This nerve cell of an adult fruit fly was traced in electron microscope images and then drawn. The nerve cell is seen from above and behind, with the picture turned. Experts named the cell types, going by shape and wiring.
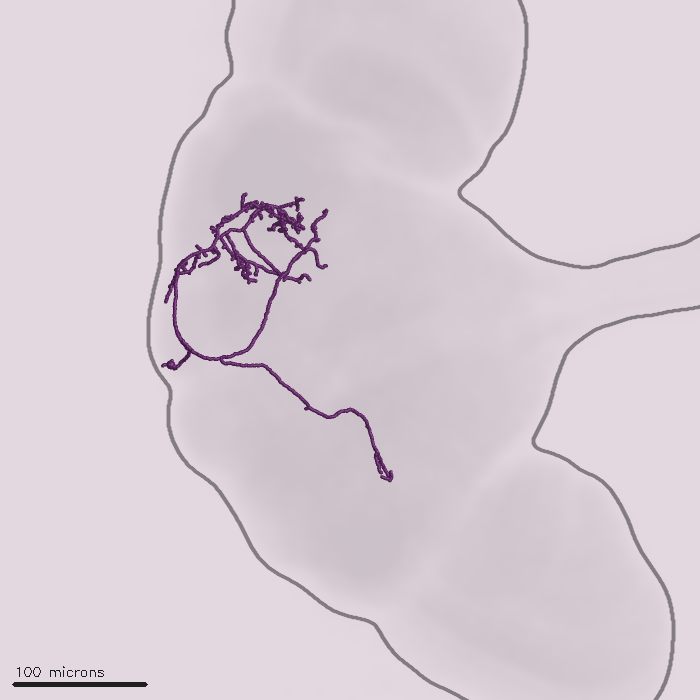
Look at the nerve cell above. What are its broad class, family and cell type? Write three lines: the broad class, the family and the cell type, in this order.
central-brain intrinsic neuron
hemilineage SMPad1
SIP118m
